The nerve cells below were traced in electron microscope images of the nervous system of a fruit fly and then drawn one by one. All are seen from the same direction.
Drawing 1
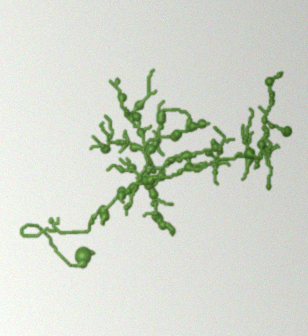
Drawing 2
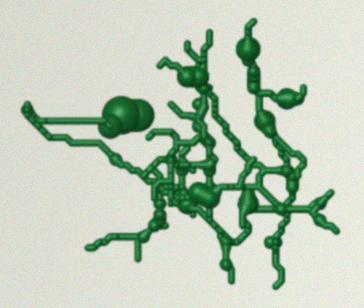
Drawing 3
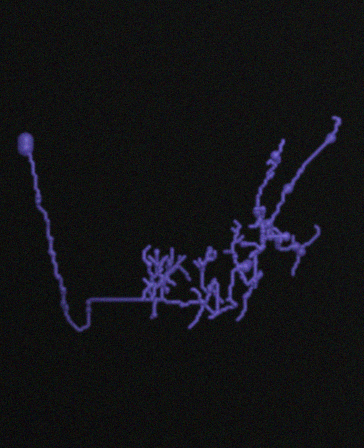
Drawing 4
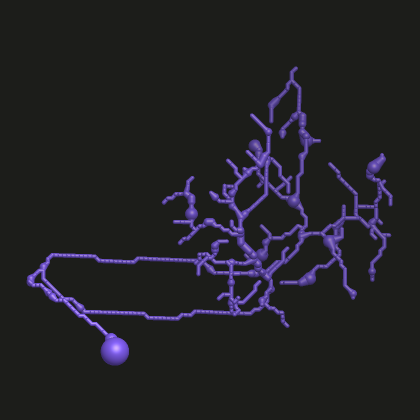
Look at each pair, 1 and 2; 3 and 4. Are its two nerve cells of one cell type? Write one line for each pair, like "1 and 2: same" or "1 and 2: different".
1 and 2: different
3 and 4: same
